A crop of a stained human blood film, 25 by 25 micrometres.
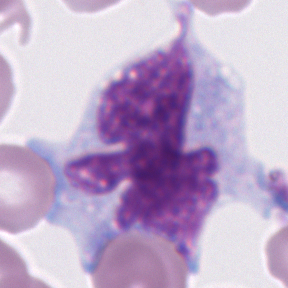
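Monocyte: the central cell in a stained smear of human peripheral blood. Its outline is irregular and angular, with several pointed corners, and a narrow tapering extension points upward at the top. The nucleus is elongated vertically, running from near the top of the cell to near the bottom. The cytoplasm contains no coarse granules.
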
